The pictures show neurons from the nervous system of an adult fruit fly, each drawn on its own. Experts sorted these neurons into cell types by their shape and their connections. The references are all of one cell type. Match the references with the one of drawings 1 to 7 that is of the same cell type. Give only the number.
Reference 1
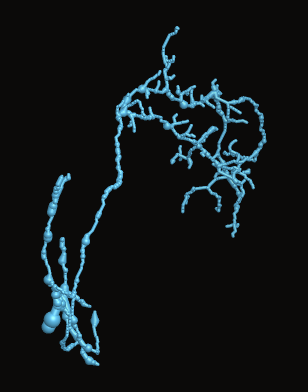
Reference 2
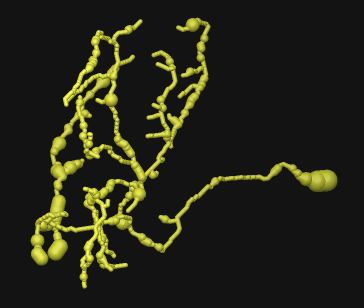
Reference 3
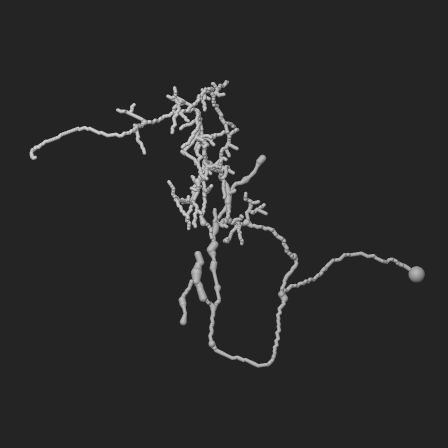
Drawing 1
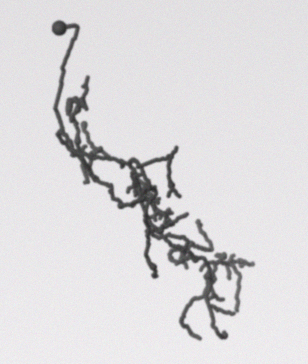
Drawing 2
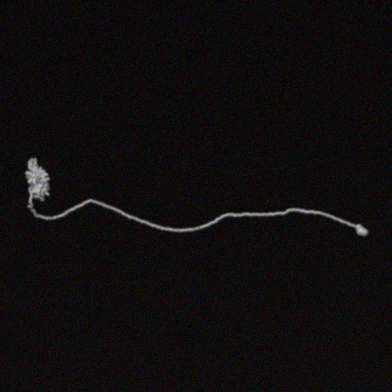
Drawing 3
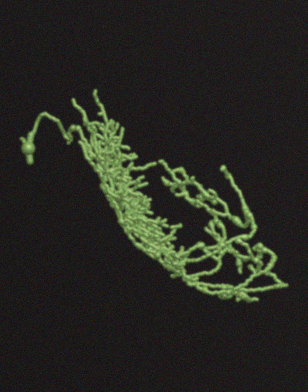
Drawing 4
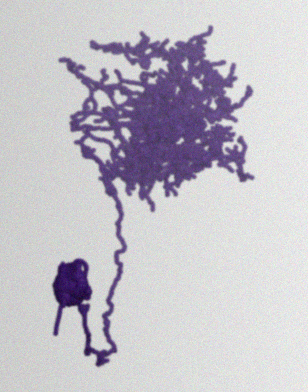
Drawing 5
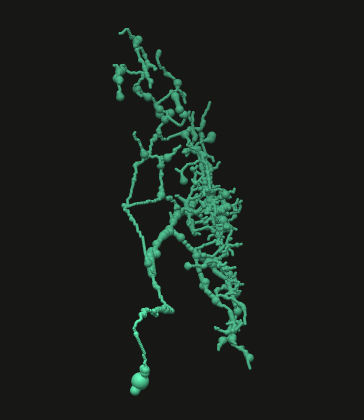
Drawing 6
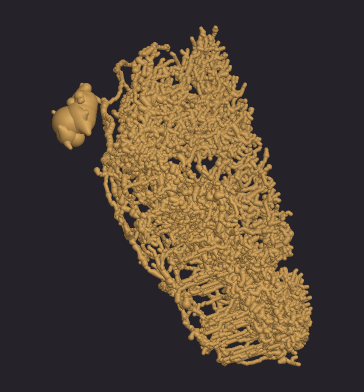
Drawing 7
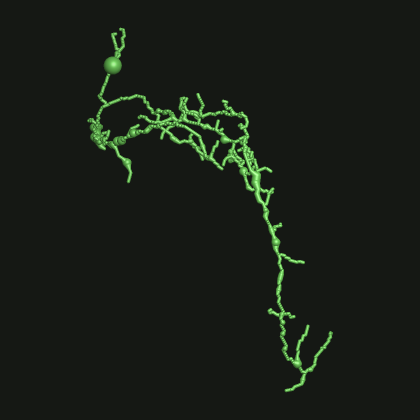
7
